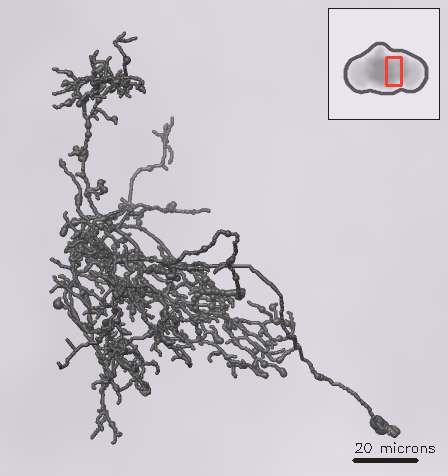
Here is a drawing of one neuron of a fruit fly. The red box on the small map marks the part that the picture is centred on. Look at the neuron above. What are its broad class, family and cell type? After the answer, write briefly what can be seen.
This is a central-brain intrinsic neuron. Its family is hemilineage WEDa2. It is of cell type VES010. From top to bottom in the picture it spans about 130 microns. In this view it is about as wide as it is tall.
